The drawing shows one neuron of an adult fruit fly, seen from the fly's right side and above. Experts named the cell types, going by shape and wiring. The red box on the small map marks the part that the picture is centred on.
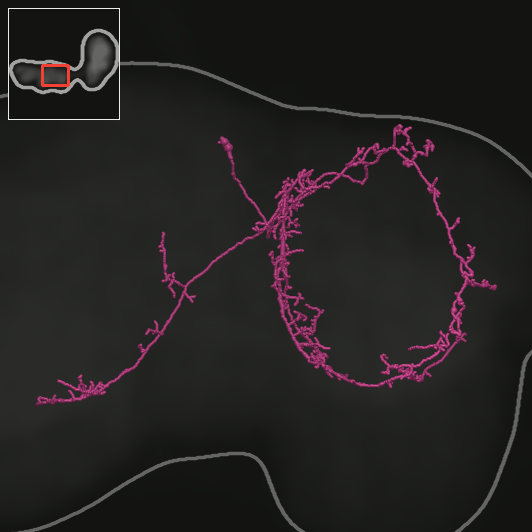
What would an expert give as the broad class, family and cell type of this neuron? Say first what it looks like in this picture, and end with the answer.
The cell body can be seen at the top of the picture. The picture shows dozens of branch ends. Its broad class is nerve-cord intrinsic neuron. The family is hemilineage 03A. It is of cell type IN03A035.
